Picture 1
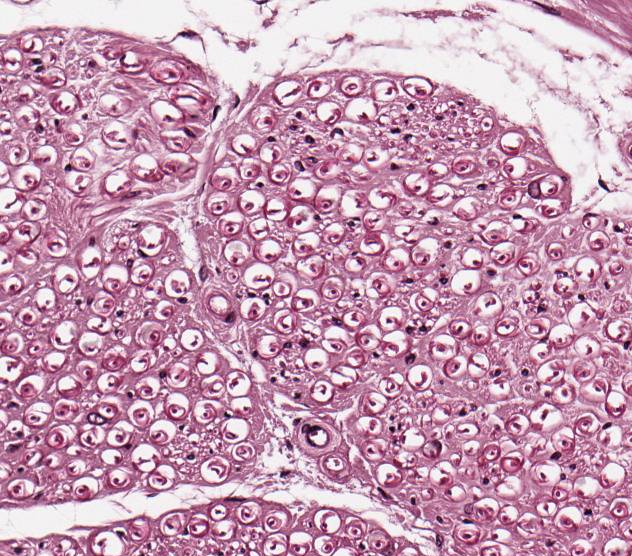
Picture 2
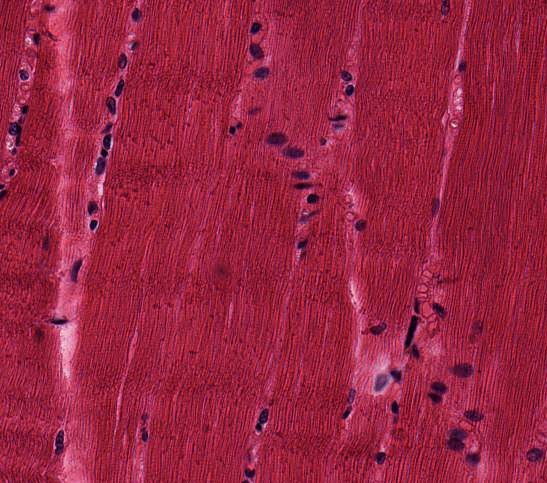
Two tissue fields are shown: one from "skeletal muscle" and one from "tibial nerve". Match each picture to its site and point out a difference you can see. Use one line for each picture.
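Site of picture 1: tibial nerve. The field is made up of several rounded bundles of nerve fibres cut in cross section, lying side by side and separated by narrow clefts.
Site of picture 2: skeletal muscle. Long, parallel muscle fibres run roughly from top to bottom across the whole field.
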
